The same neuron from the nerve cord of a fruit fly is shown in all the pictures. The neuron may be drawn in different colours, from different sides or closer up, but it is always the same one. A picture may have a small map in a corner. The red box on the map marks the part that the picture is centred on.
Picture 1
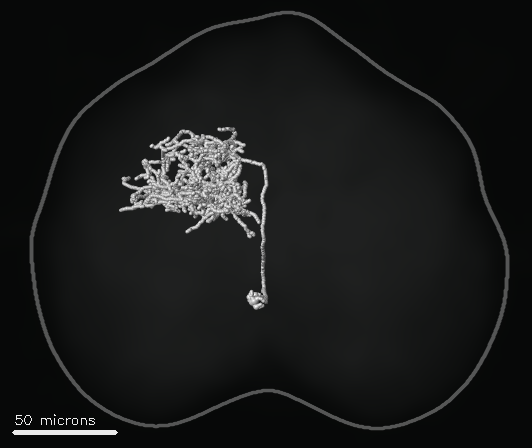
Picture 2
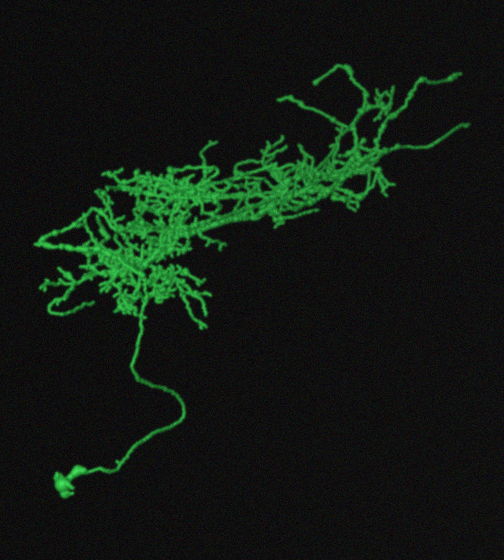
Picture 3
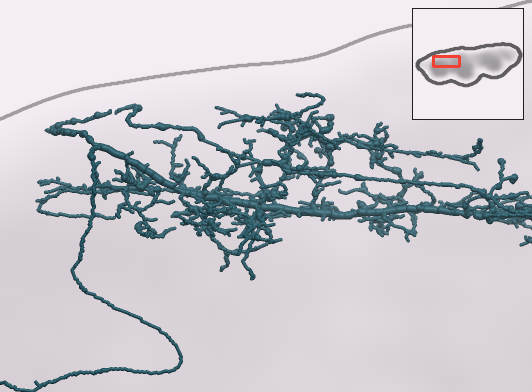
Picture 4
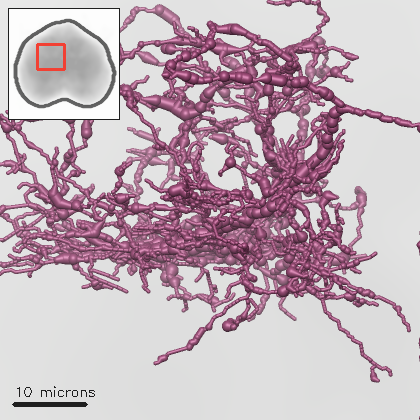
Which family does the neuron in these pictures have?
hemilineage 02A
